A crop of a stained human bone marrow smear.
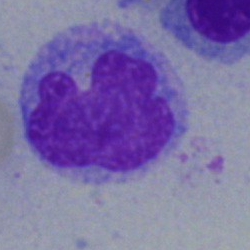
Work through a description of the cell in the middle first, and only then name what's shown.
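Start with the nucleus and follow its upper edge: there's a deep notch there. Notice that the nucleus fills most of the cell, yet still leaves a moderate rim of cytoplasm. That cytoplasm is pale greyish-blue, and if you look closely you'll find fine, faint granules in it. This cell is a monocyte.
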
